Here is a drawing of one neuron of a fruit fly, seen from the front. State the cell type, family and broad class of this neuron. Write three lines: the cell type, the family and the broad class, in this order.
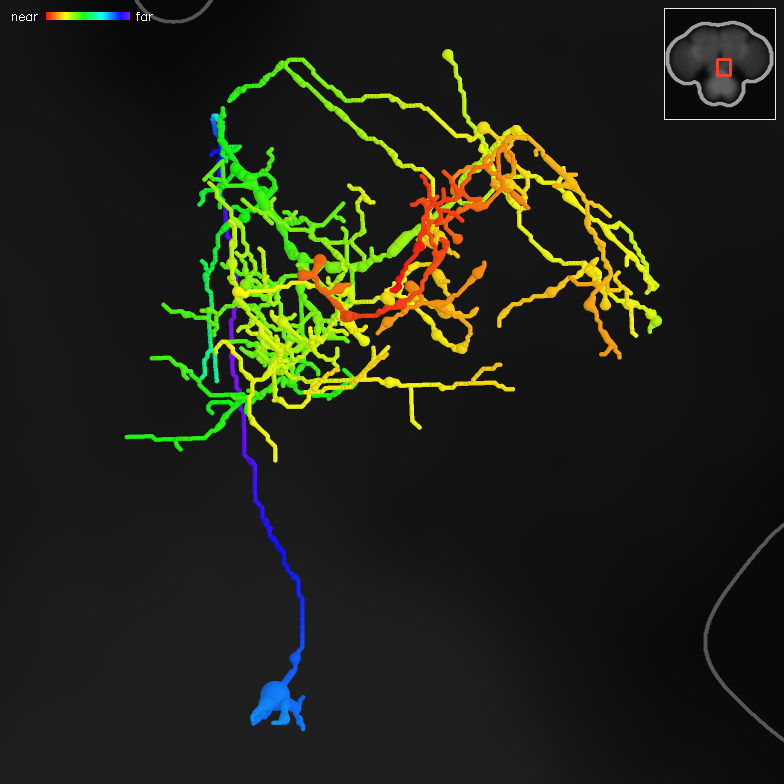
GNG453
hemilineage LB5
central-brain intrinsic neuron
